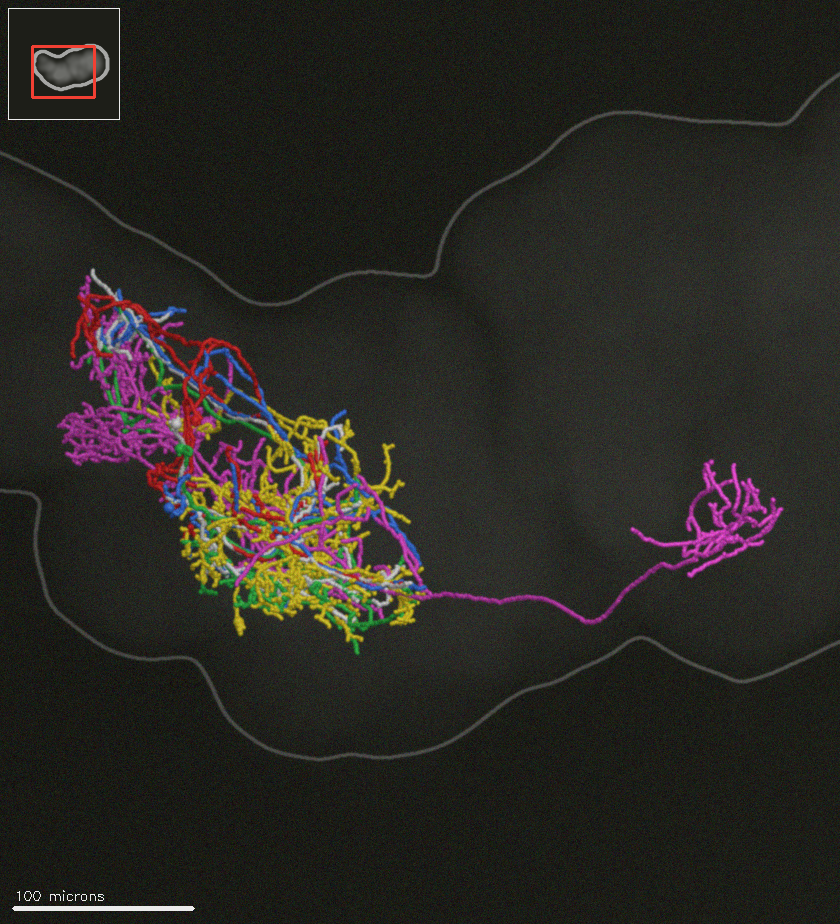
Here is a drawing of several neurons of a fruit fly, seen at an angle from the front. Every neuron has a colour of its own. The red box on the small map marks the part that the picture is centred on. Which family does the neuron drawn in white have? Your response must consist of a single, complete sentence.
This neuron is sorted under the family hemilineage 17A.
